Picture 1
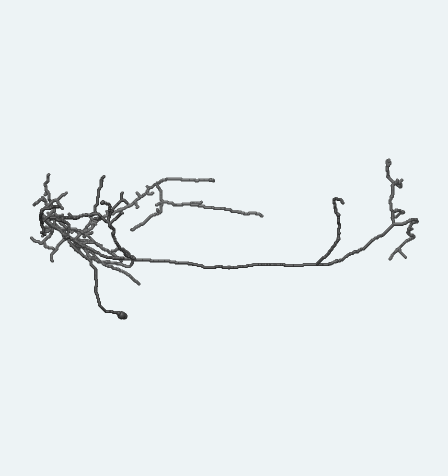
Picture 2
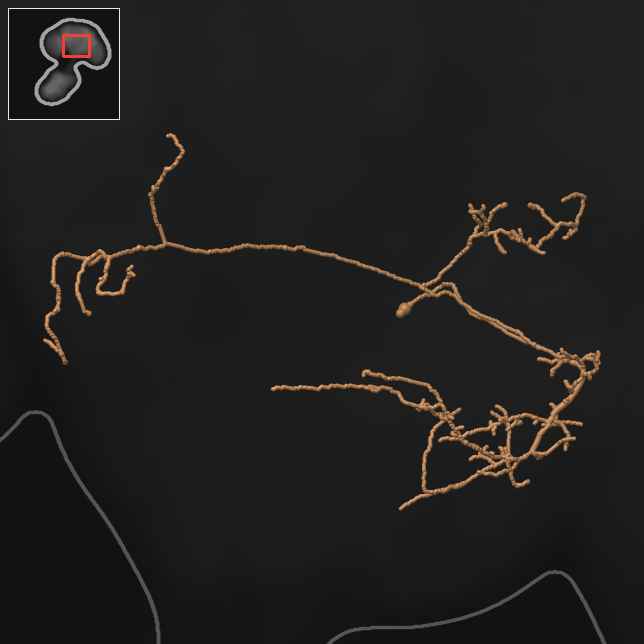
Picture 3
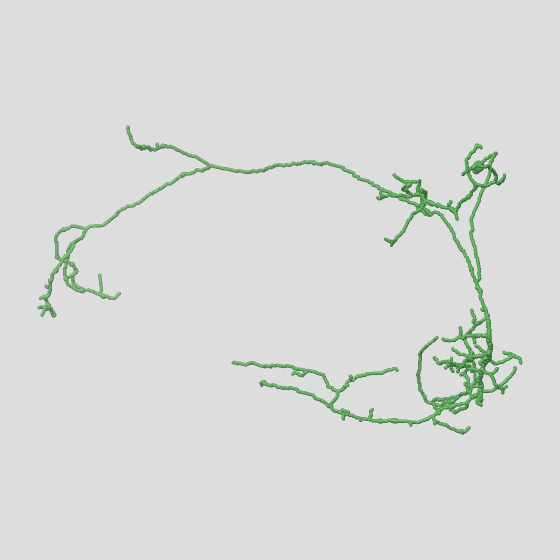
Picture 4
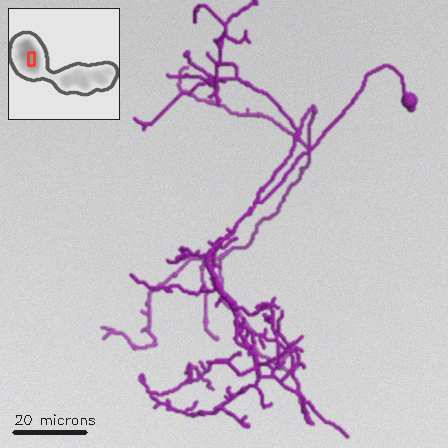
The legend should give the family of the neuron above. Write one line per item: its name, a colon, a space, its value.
family: hemilineage DM4_ventral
